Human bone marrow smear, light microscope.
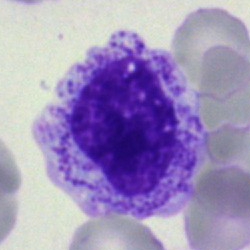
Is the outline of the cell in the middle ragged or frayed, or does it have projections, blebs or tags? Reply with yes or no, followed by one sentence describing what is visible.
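Yes. The cell outline is bumpy and scalloped rather than smooth.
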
